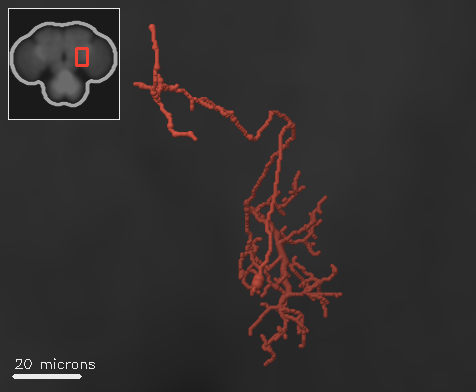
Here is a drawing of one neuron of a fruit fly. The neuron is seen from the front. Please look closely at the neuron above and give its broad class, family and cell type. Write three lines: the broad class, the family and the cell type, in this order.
visual projection neuron
LC
LC31a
